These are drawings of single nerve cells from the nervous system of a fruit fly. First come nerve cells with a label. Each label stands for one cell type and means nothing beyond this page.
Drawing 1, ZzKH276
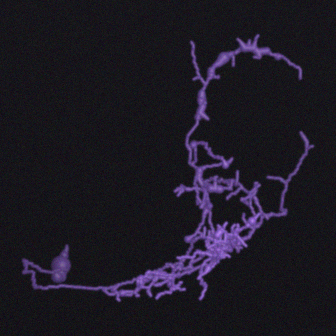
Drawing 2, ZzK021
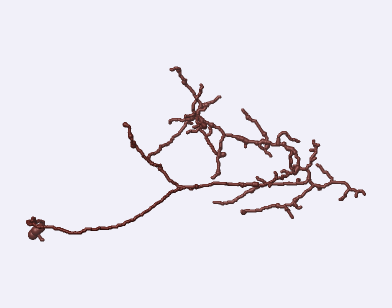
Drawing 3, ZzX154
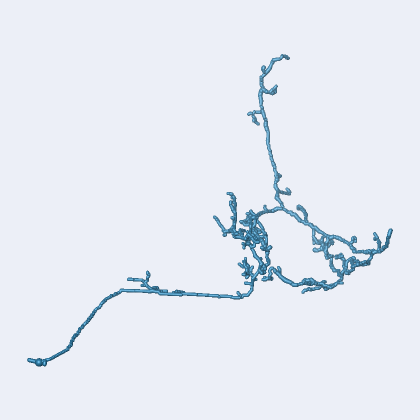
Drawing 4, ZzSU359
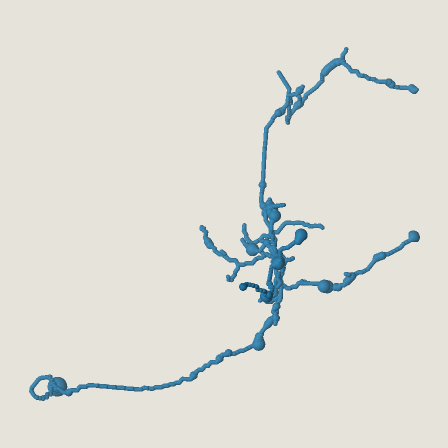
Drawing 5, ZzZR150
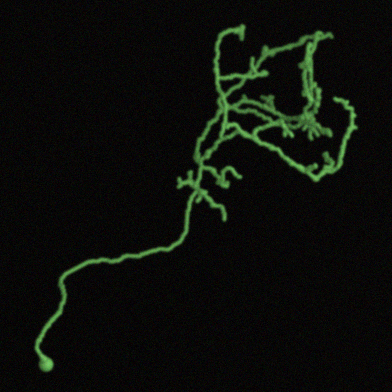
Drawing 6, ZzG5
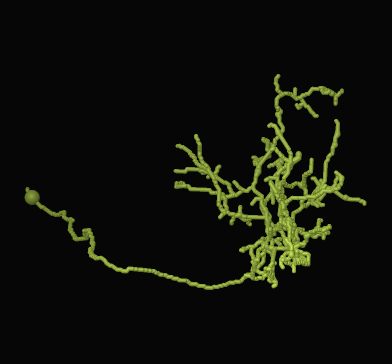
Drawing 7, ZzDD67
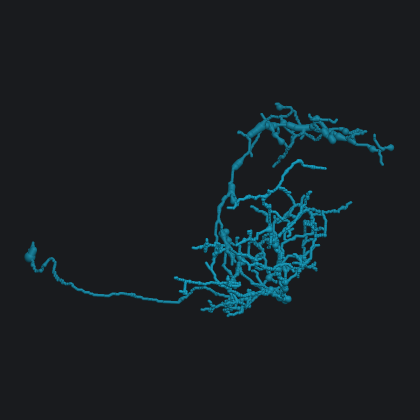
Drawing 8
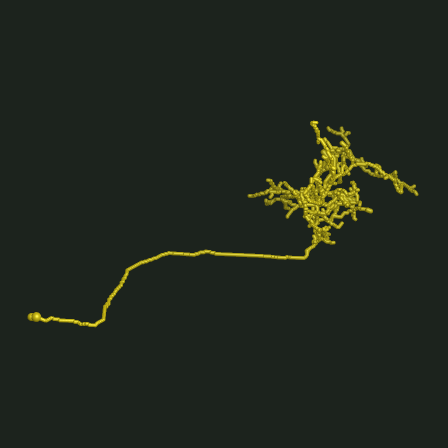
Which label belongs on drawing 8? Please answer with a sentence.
It belongs to ZzG5.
